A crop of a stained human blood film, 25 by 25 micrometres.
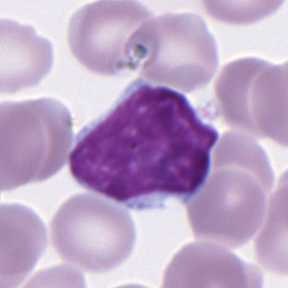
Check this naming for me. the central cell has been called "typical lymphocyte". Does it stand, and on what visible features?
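Only a little cytoplasm shows: the nucleus measures about 13 by 10 micrometres in a cell of about 13 by 11 micrometres.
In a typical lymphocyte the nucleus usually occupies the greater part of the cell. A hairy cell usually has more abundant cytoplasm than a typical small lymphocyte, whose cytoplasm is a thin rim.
So typical lymphocyte fits, and hairy cell doesn't. The chromatin stains deep purple and looks dense.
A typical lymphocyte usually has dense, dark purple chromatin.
What cytoplasm there is looks pale greyish-blue, with no distinct granules.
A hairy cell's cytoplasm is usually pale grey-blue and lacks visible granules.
So colour and lack of granules wouldn't rule out a hairy cell. The outline is angular and irregular rather than round, no vacuoles are seen, and red cells press against the left and right sides.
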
